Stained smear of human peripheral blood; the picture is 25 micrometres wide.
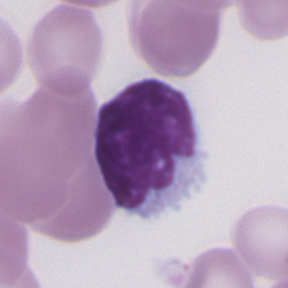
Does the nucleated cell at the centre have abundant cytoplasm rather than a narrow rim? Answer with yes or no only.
No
